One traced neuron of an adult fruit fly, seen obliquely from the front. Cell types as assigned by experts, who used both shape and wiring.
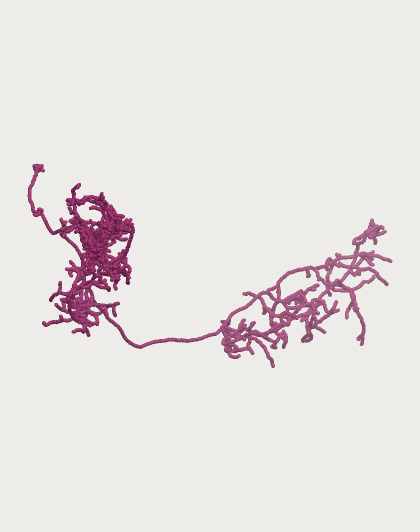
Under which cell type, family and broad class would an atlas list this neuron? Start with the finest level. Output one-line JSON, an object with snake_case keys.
{"cell_type": "DNp34", "family": "DNp", "broad_class": "descending neuron"}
